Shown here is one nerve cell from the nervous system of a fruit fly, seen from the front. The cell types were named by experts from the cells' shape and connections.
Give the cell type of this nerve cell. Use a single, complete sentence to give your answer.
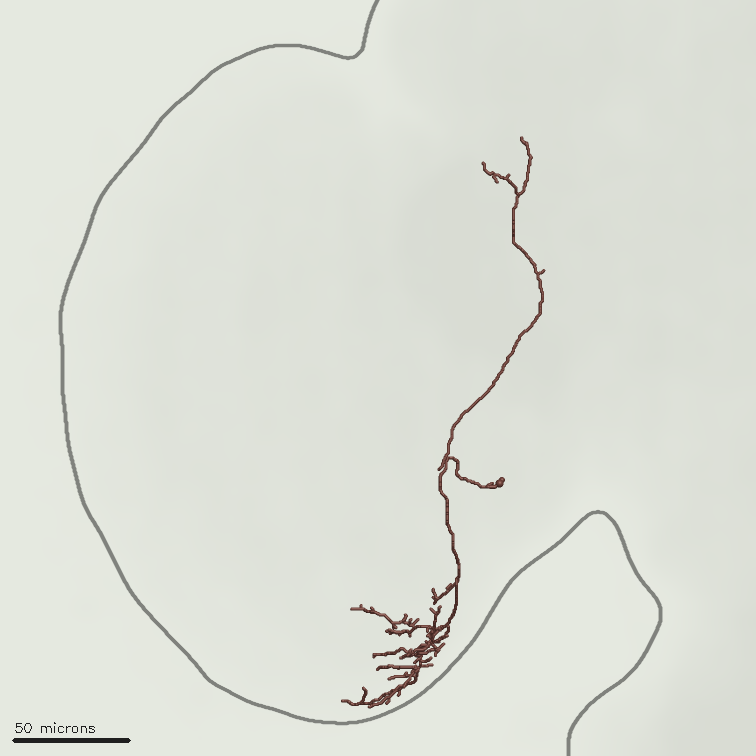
Classified by cell type, this nerve cell is MeVP11.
